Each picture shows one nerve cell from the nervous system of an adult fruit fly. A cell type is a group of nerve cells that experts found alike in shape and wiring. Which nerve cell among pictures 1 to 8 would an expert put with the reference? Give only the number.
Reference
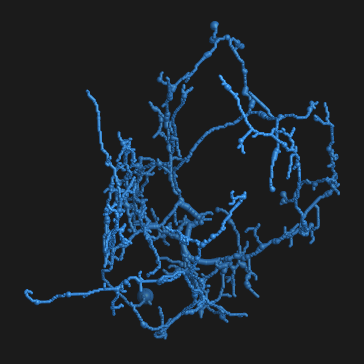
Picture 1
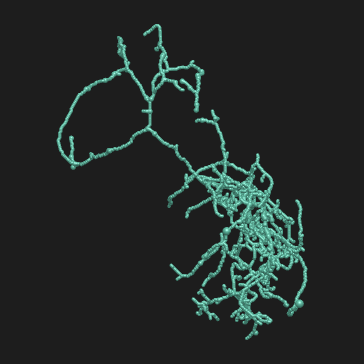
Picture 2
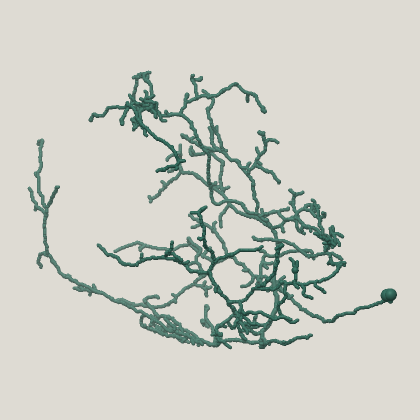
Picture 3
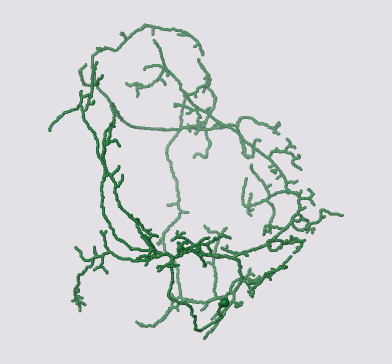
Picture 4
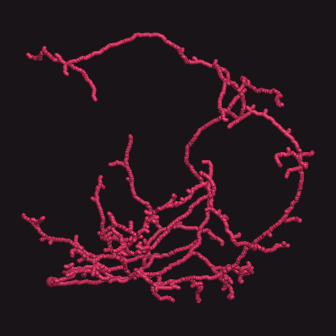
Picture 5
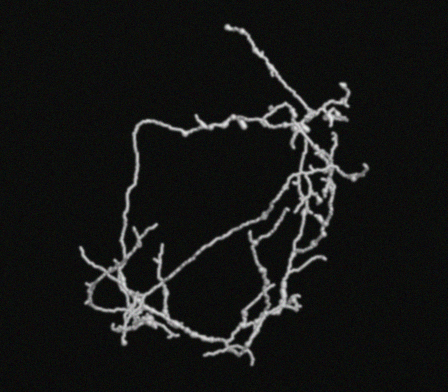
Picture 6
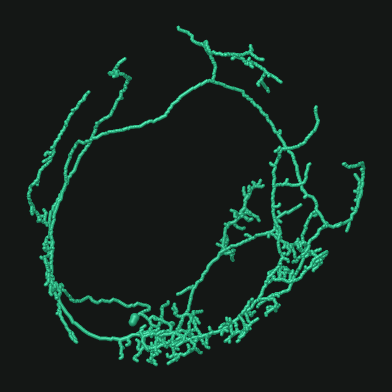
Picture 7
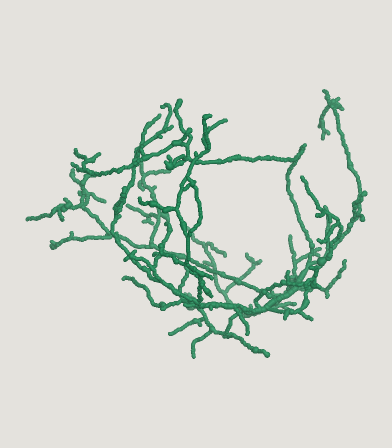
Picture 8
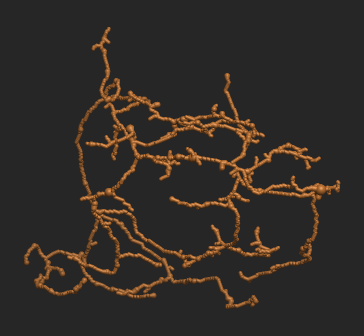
2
